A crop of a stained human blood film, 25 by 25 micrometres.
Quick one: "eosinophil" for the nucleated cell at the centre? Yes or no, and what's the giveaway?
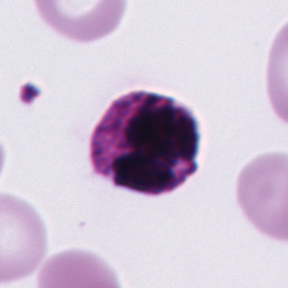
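I keep coming back to the nucleus: its outline is hard to trace, because dark material lies over it.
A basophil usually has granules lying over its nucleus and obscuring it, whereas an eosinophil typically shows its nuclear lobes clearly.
Then there are the granules in the cytoplasm, which are coarse and dark purple.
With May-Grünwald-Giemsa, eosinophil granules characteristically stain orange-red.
So eosinophil doesn't fit; this is a basophil. The cell is about 10 micrometres across.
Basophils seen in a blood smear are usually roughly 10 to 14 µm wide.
This cell falls within that range, so its size suits basophil. Its outline is roughly round, with a slightly uneven, bumpy edge.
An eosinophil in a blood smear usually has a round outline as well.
So the shape alone doesn't separate the two names. The darkest nuclear material lies in the right and lower part of the cell, and the cytoplasm, seen mainly on the left, has a pinkish-purple tint.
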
